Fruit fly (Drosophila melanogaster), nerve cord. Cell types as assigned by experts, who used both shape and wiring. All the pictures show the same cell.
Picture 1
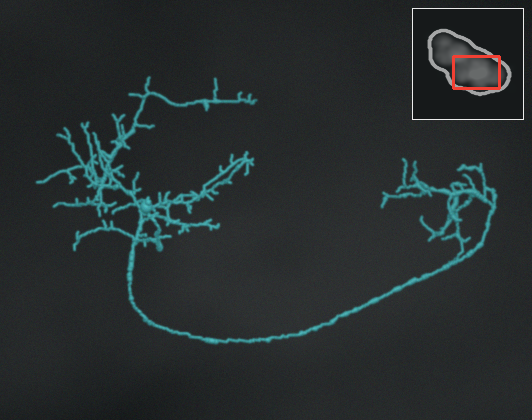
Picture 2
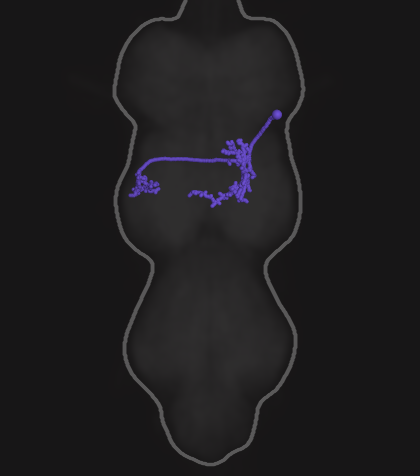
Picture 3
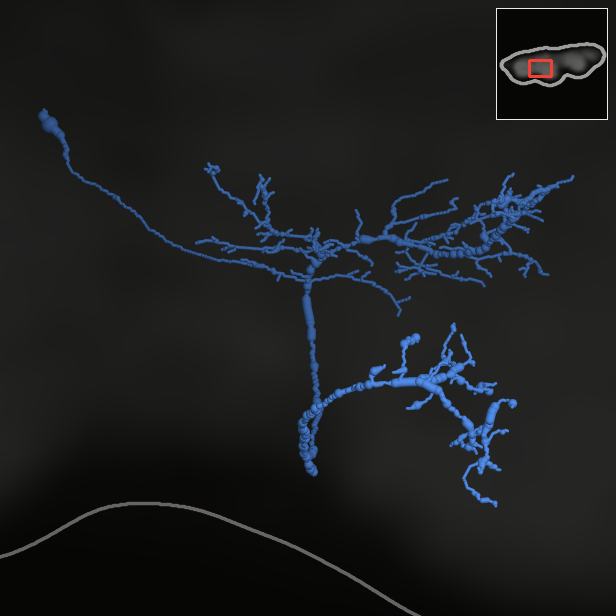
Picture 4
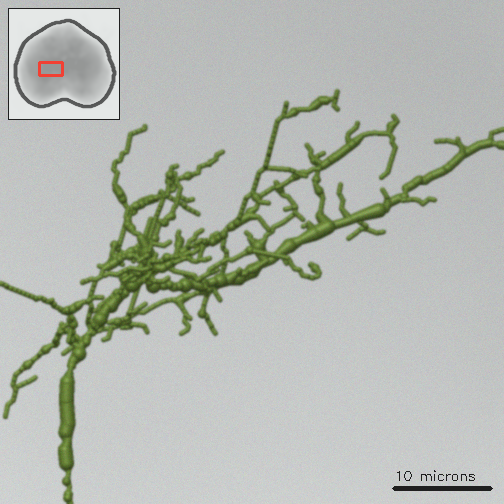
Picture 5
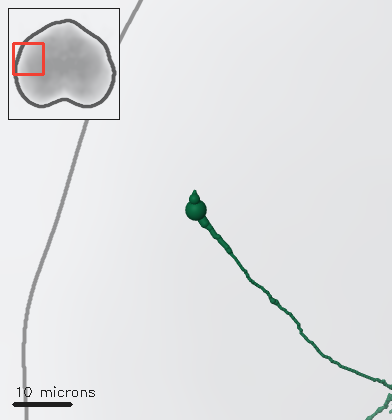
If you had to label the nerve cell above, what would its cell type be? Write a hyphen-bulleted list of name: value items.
- cell type: IN01A073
